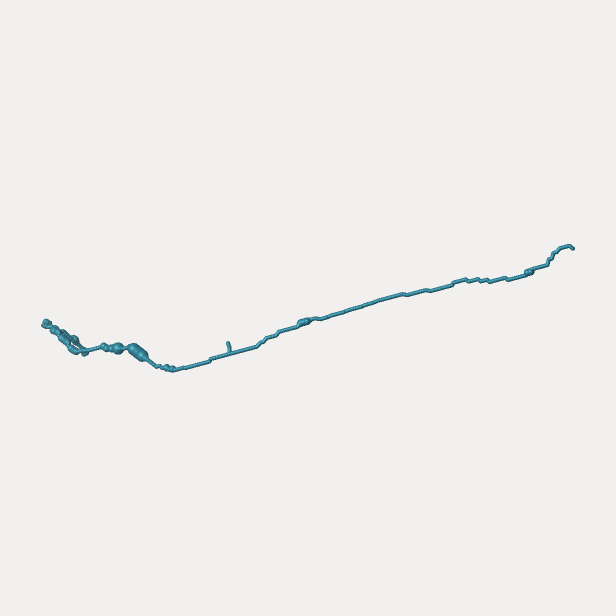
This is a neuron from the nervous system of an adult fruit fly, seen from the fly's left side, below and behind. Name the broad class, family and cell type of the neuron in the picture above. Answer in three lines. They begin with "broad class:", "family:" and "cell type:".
broad class: sensory neuron entering the nerve cord
family: class mechanosensory tactile
cell type: SNta23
